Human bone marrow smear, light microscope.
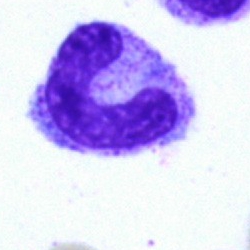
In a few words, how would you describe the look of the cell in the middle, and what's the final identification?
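A thick nuclear band curves into a horseshoe opening to the right, its chromatin dark purple and coarsely clumped. The hollow enclosed by the curve holds pale lilac cytoplasm, with fine pinkish-violet granules scattered through it. Name: band neutrophil.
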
